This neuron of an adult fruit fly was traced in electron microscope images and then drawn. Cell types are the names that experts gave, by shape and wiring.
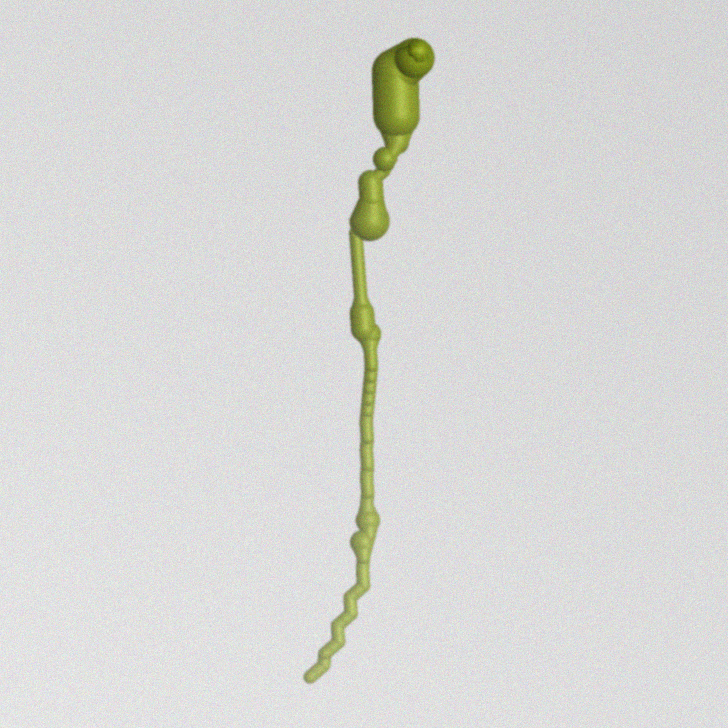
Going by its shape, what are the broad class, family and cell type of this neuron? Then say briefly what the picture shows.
Its broad class is photoreceptor or other optic-lobe sensory neuron. The name of its family is class visual. The cell type is R7y. No cell body is drawn. It has a dozen or fewer branch ends.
